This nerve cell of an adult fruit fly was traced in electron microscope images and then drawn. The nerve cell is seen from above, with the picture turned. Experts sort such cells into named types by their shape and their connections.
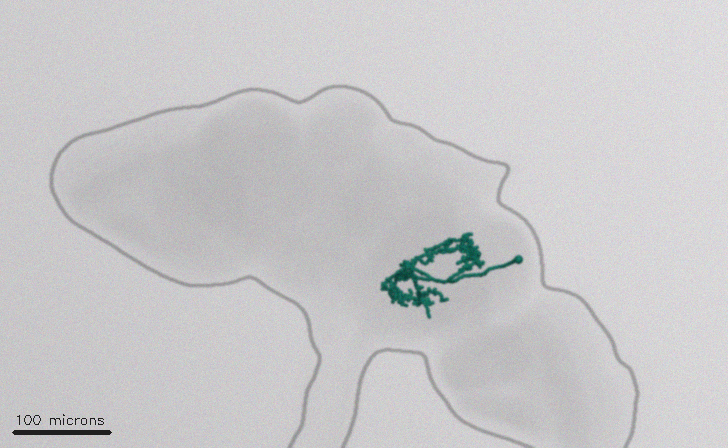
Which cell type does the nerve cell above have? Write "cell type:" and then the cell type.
cell type: SLP136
